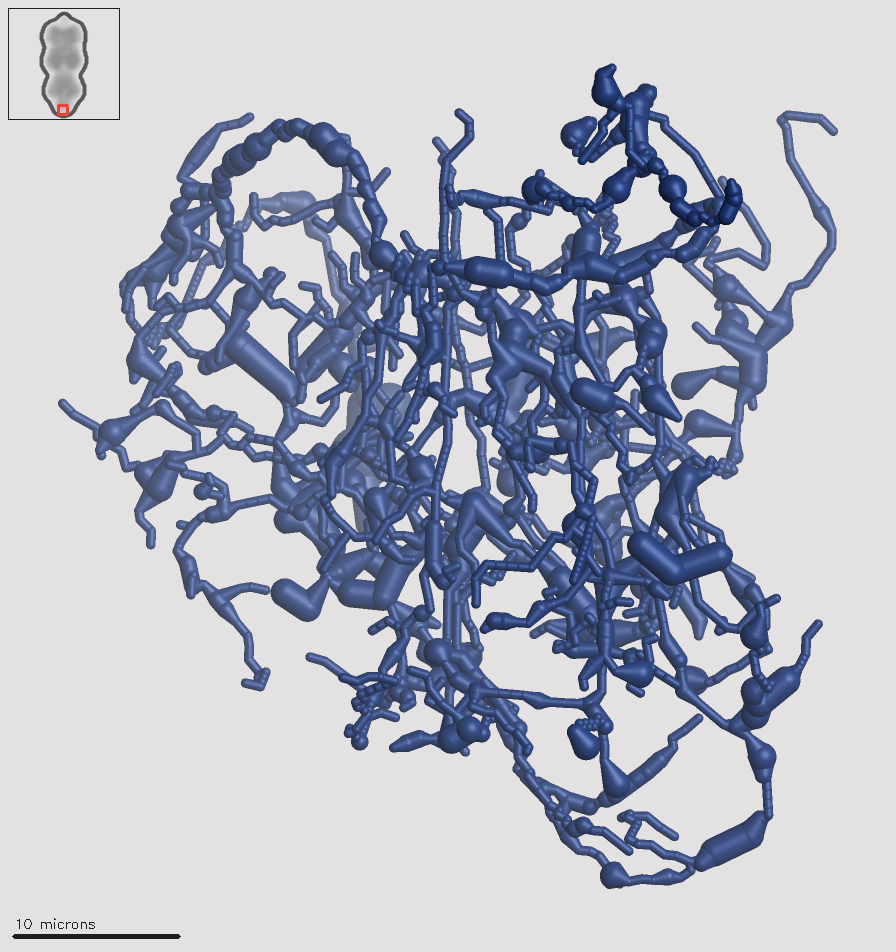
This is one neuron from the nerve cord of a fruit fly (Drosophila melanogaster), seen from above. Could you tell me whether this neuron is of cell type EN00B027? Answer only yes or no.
yes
